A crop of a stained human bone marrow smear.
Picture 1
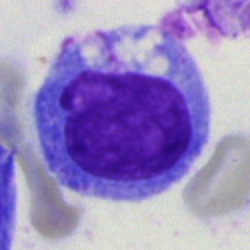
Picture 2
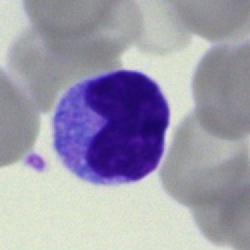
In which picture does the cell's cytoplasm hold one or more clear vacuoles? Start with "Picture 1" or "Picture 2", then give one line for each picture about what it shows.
Picture 1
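What picture 1 shows: Several clear round vacuoles lie in the cytoplasm above the nucleus.
What picture 2 shows: No vacuoles are seen in the cytoplasm.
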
